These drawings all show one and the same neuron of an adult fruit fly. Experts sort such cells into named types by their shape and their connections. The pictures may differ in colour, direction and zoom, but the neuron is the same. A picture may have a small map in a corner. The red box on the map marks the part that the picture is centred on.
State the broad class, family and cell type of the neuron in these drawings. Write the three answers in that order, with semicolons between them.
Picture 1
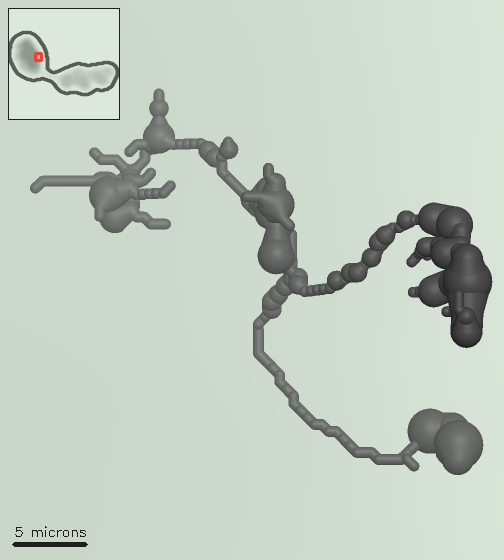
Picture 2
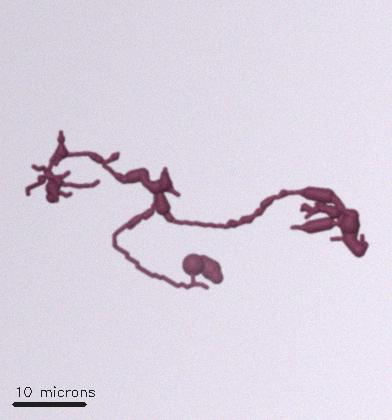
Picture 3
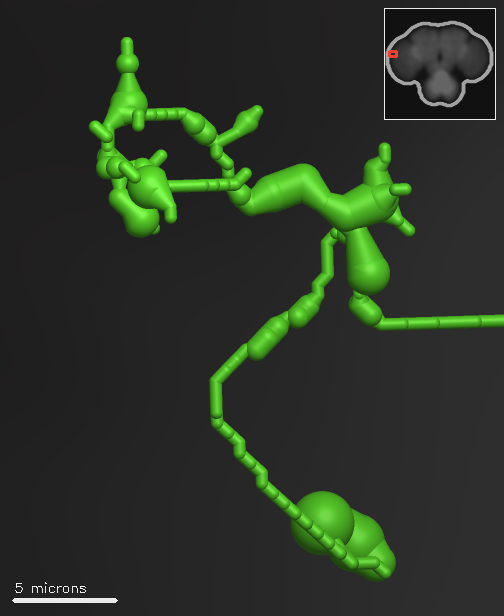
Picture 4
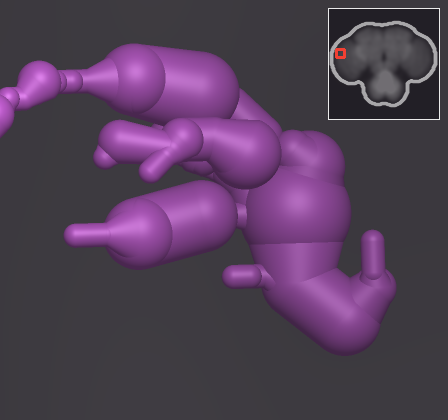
optic-lobe intrinsic neuron; Mi; Mi1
